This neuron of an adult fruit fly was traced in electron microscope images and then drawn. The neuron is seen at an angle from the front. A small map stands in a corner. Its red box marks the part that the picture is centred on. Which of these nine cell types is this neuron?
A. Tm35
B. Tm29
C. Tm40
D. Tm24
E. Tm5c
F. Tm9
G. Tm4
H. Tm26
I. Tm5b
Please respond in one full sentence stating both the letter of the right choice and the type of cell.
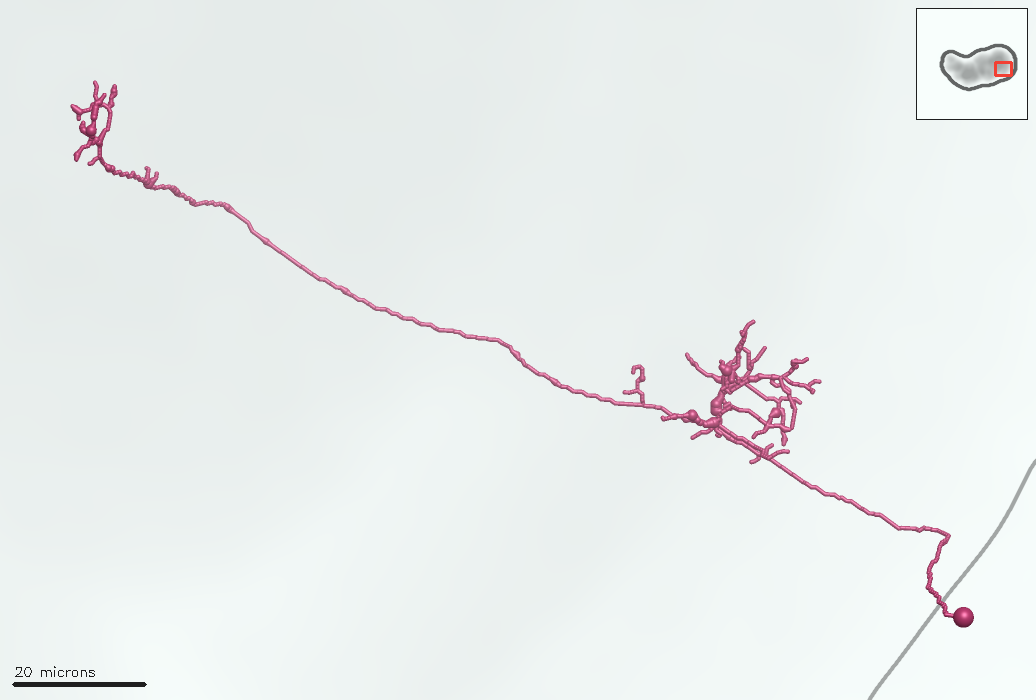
Given as option I, Tm5b is the cell type for the neuron.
